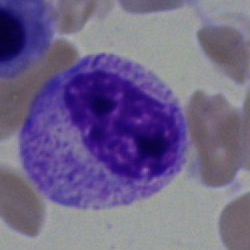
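Metamyelocyte, centre. Outline round, smooth. Lilac cytoplasm in a broad rim, widest lower left; paler, less granular zone beside nucleus on its lower left. Upper left corner: part of another nucleated cell, cut off.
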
